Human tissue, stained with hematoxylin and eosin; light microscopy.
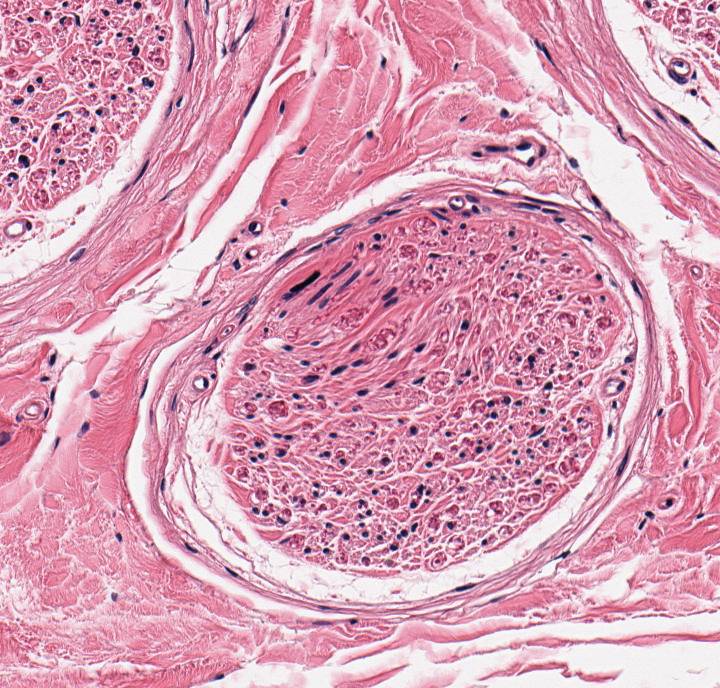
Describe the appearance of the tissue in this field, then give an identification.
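A thin sheath of several concentric layers of flattened cells with slender dark nuclei encloses the central fascicle. It is packed with small round cross-cut nerve fibres, many showing pale haloes around pink central cores. In its upper-left part, a band of elongated nuclei and fibres runs obliquely toward the centre. Small thin-walled vessels lie just outside the sheath, including at its left and right edges. Tibial nerve.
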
